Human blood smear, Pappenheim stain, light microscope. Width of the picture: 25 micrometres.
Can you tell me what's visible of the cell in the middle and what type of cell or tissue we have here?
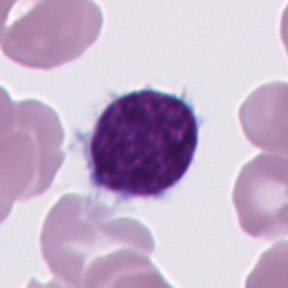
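This one's round in outline, and its nucleus is round to slightly oval with no indentation at all. Fine hair-like projections stick out from the surface at several points around it. There aren't any granules in the cytoplasm. It's a hairy cell.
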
